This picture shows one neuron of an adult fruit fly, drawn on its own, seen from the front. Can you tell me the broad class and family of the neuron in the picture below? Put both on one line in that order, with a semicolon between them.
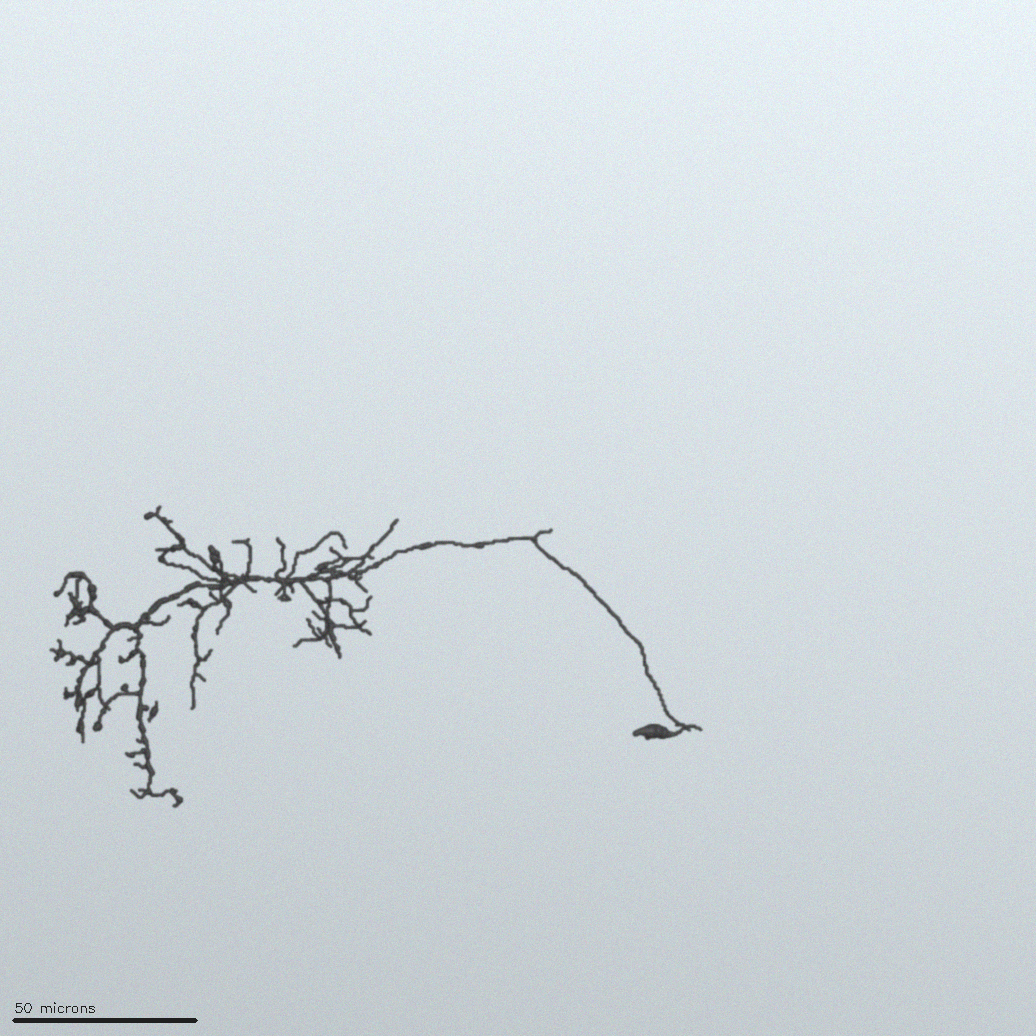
nerve-cord intrinsic neuron; hemilineage 12B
